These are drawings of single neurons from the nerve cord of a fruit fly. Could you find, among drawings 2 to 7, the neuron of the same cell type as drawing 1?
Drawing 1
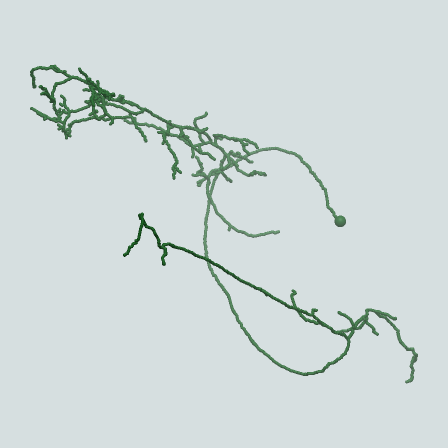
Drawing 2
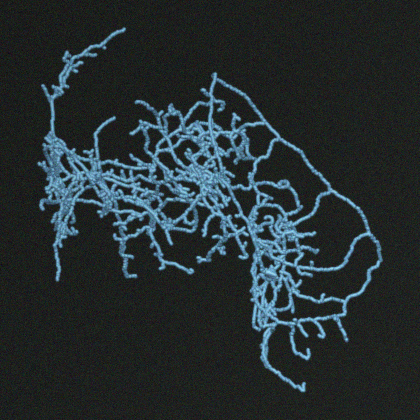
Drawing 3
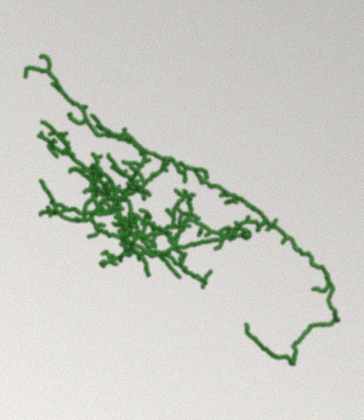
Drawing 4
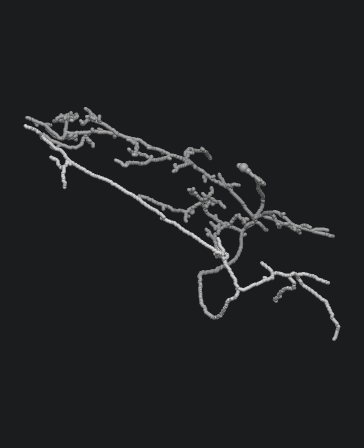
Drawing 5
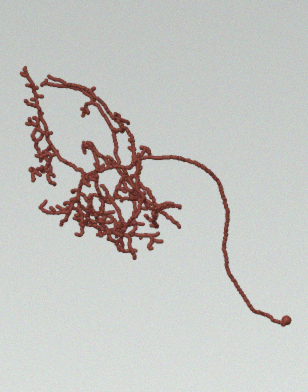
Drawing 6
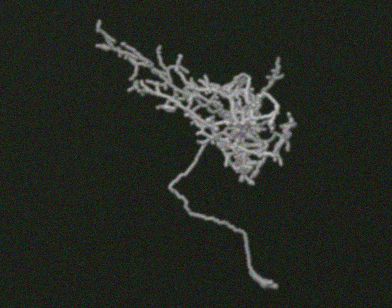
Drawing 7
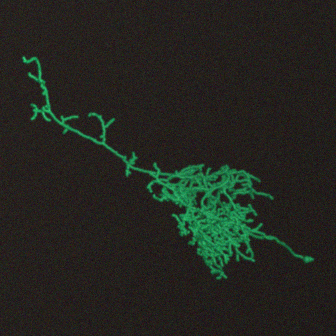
4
